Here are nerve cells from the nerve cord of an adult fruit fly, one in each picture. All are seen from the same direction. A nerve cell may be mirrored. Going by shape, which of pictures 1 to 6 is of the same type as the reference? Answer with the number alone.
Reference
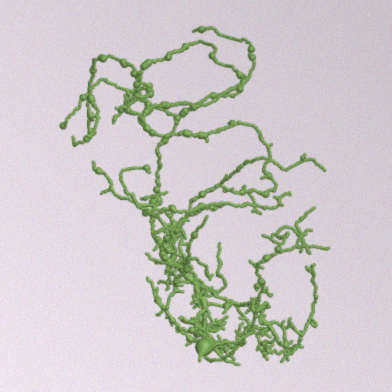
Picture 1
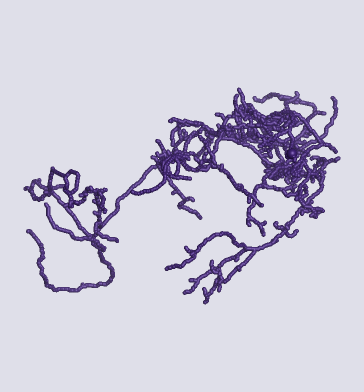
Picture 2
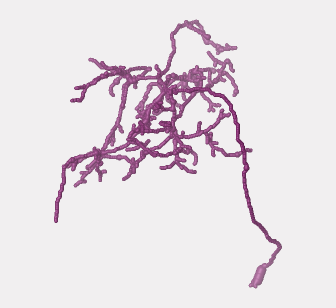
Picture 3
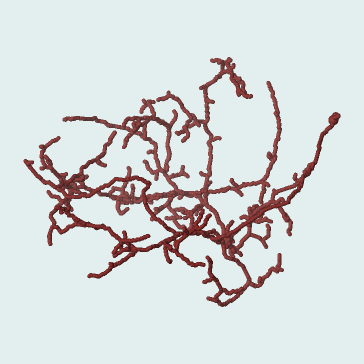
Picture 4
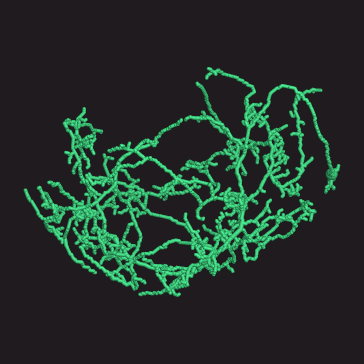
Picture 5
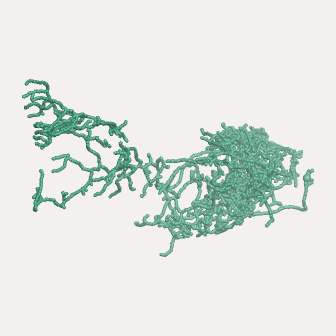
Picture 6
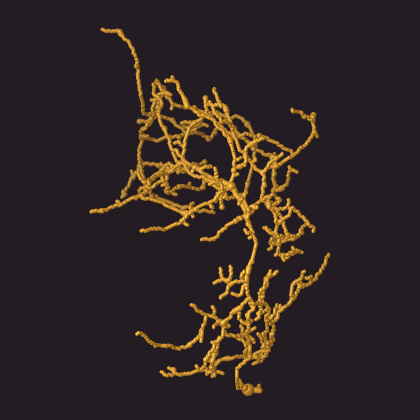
1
